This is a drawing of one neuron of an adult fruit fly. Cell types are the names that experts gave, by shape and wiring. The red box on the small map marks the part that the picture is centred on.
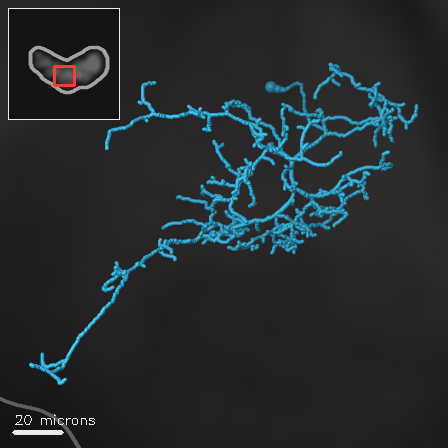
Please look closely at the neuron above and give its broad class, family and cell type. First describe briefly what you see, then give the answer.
Its cell body lies at the top of the picture. By the scale bar it is about 160 microns wide in this view. Dozens of branch ends can be seen. This is a nerve-cord intrinsic neuron. Its family is hemilineage 20A.22A. Its cell type is IN20A.22A011.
